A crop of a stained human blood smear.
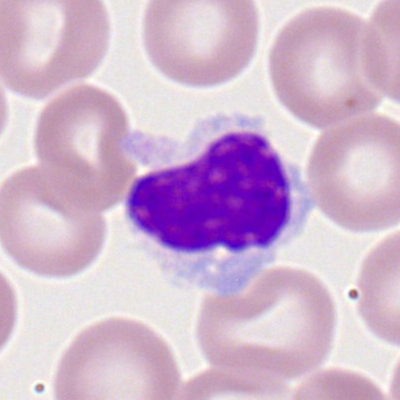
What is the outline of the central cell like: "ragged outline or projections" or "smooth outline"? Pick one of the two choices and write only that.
Ragged outline or projections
